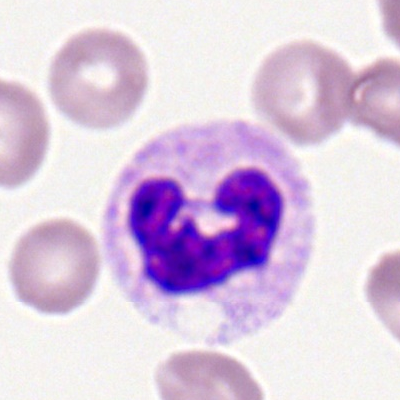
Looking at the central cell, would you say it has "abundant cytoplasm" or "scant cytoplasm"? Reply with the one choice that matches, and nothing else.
Abundant cytoplasm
